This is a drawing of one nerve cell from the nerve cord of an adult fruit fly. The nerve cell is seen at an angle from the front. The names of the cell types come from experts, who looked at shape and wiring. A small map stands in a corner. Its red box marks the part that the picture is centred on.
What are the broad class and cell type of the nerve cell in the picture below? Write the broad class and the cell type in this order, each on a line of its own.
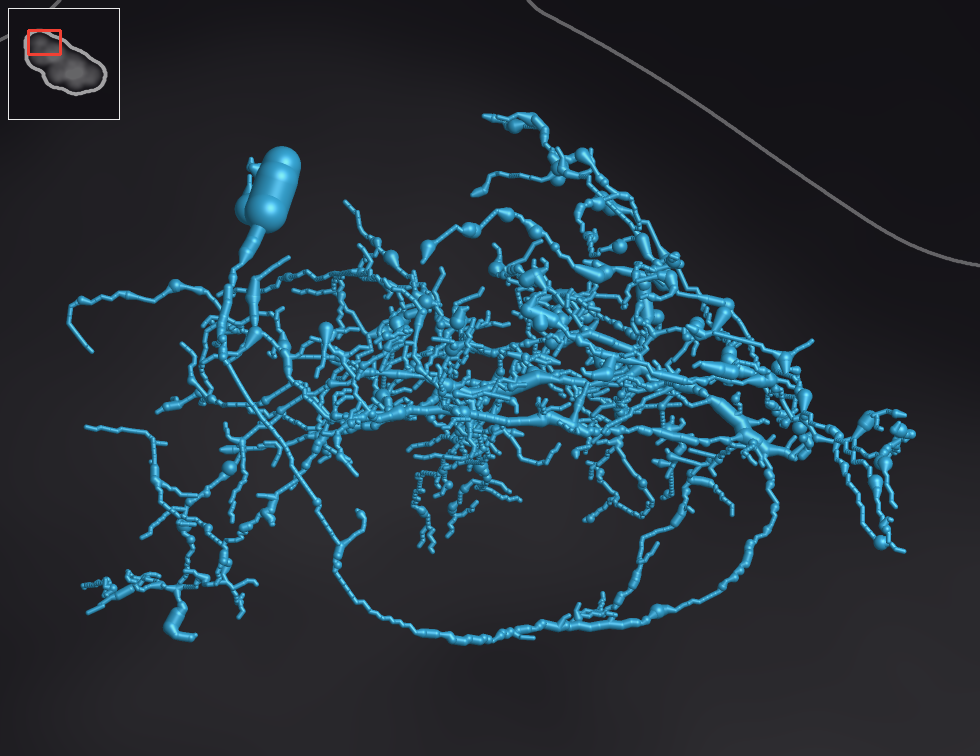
nerve-cord intrinsic neuron
INXXX301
